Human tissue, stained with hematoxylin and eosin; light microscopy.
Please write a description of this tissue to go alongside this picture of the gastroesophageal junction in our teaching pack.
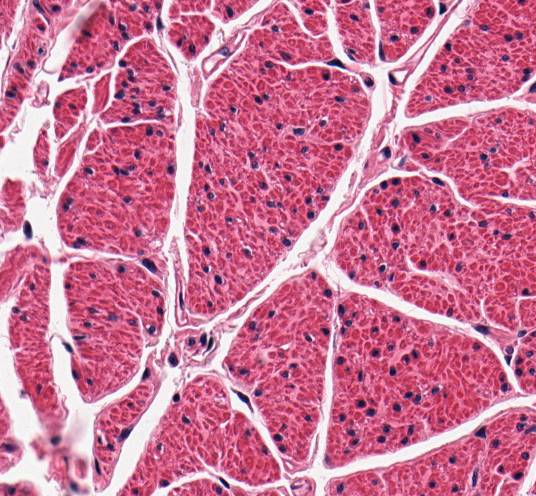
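A network of branching white clefts divides the tissue throughout the field into irregular polygonal bundles. The muscle cells within each bundle are cut in cross-section, so they appear as many small rounded pink profiles rather than long strands. Their cytoplasm stains strongly pink. Small round dark-blue nuclei are scattered evenly through the interior of the bundles.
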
